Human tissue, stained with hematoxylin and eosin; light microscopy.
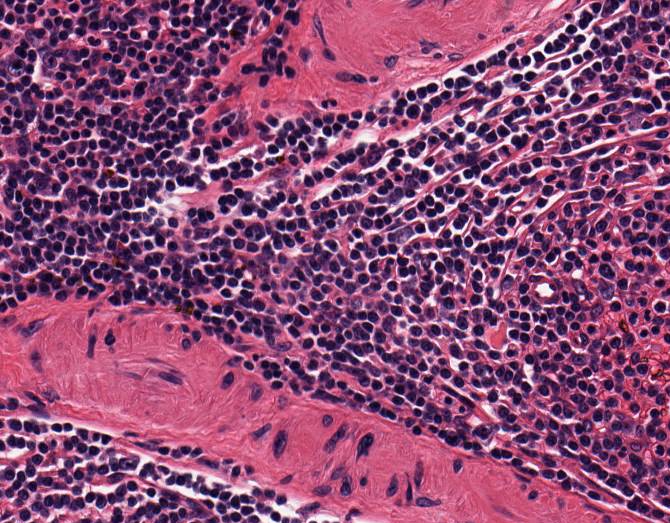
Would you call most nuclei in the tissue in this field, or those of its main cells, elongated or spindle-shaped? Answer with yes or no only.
No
